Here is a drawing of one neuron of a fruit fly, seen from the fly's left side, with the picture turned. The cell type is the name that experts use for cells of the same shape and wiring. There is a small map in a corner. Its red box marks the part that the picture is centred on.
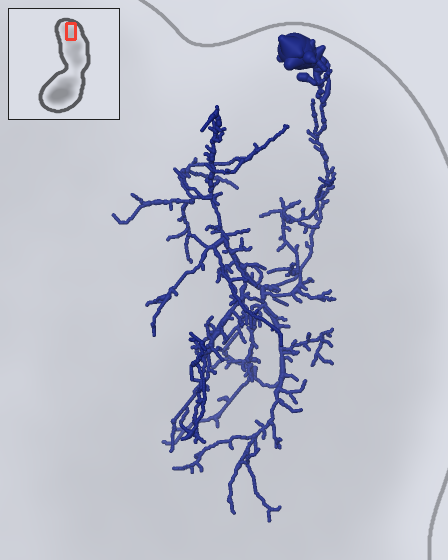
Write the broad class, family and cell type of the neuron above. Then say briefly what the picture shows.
This is a motor neuron of the nerve cord. The family is hemilineage 15B. The cell type is Ti flexor MN. In this view it is taller than it is wide.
